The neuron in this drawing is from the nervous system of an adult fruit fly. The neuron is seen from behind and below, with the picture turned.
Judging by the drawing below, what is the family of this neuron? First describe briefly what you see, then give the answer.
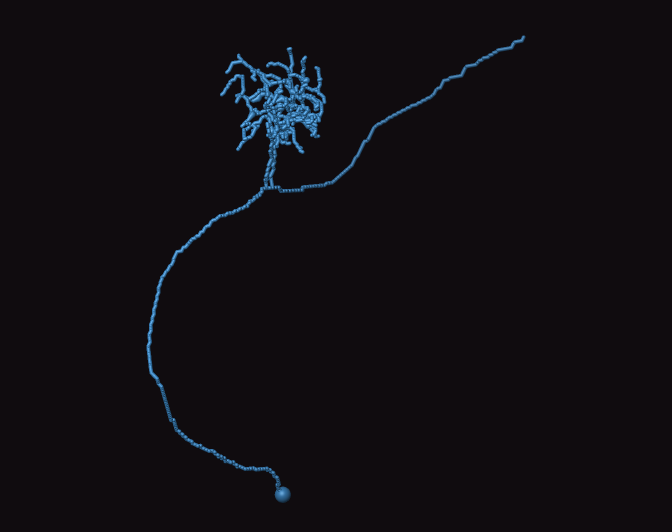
Its cell body lies at the bottom of the picture. The picture shows dozens of branch ends. Its broad class is central-brain intrinsic neuron. The name of its family is class CX.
